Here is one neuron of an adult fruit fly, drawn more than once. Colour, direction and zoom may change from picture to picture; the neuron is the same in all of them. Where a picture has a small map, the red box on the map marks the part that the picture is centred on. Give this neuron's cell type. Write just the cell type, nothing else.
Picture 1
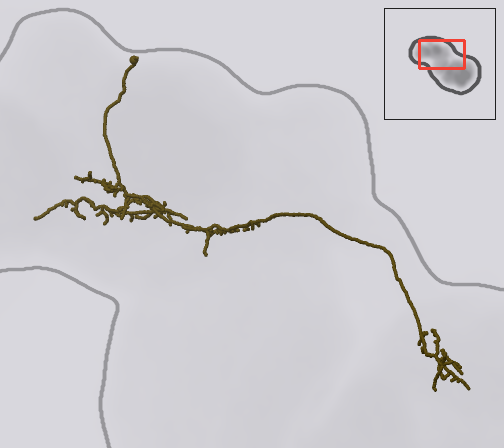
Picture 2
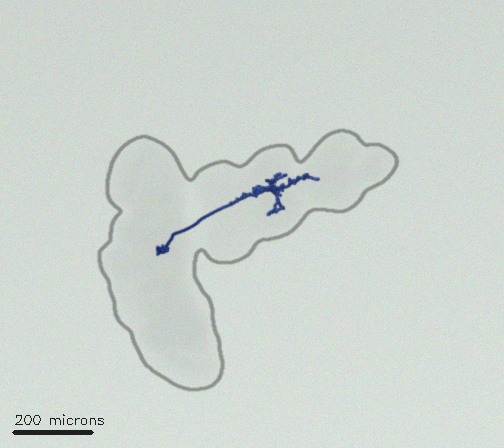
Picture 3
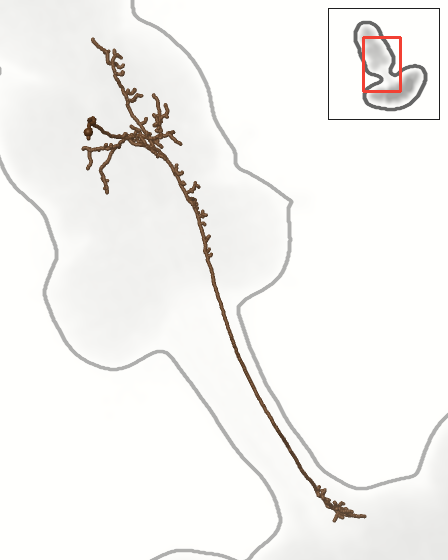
AN06B068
